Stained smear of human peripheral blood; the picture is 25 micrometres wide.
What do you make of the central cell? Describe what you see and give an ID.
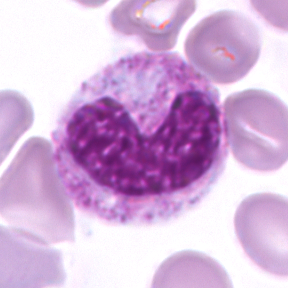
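Outline round, smooth. Nucleus kidney-shaped, deep notch on upper side; no nucleoli visible. Fine purplish-pink granules scattered throughout cytoplasm. Band neutrophil.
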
